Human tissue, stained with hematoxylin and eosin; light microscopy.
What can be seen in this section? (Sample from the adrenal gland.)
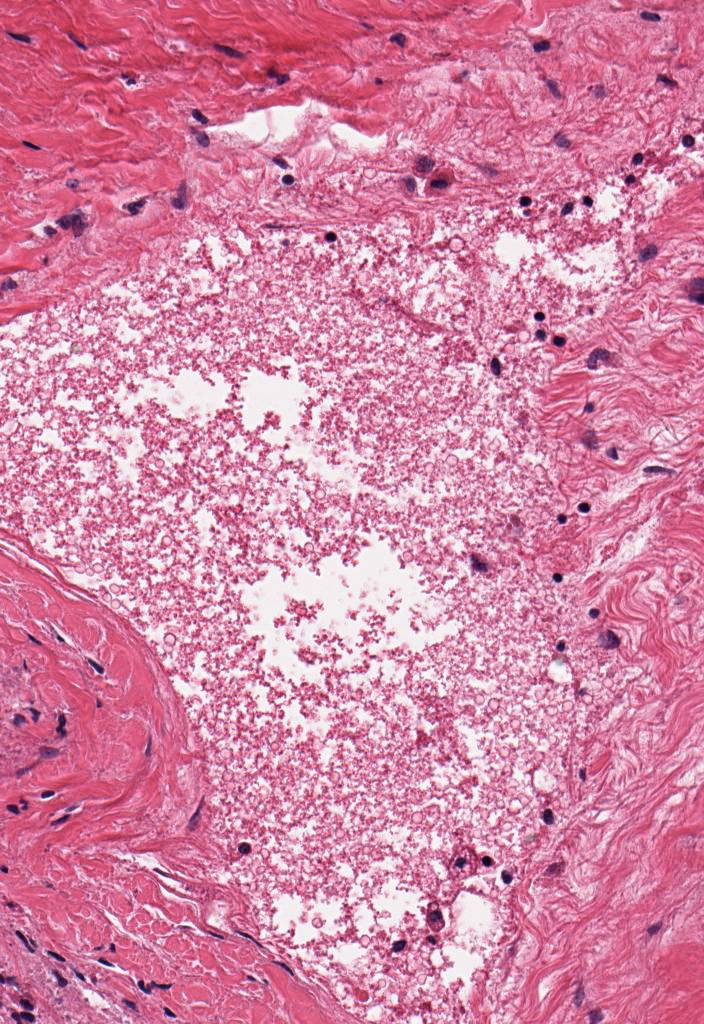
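At the centre is a pool of closely packed erythrocytes, broken up by scattered irregular clear gaps. Small round, darkly staining lymphocyte-like nuclei are scattered mainly along the right edge of this red cell pool. Around it, the stroma consists of thick, wavy, eosinophilic collagen bundles. Sparse thin, elongated, dark nuclei lie between these bundles.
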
